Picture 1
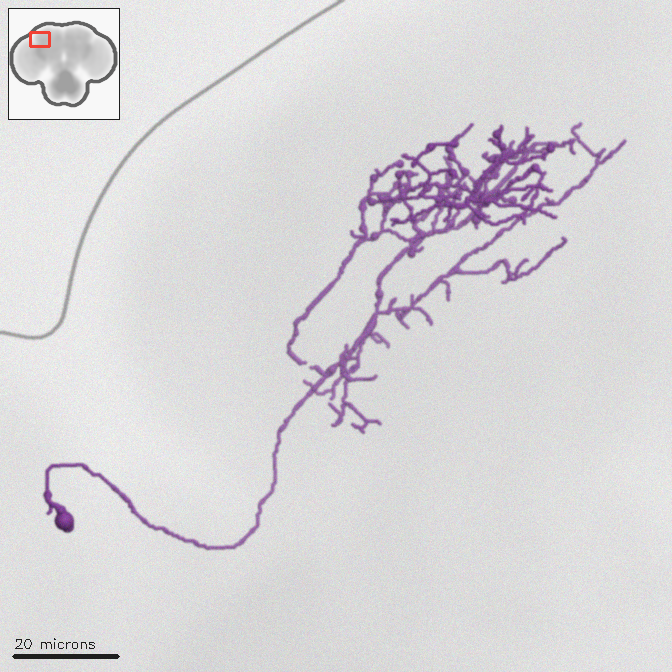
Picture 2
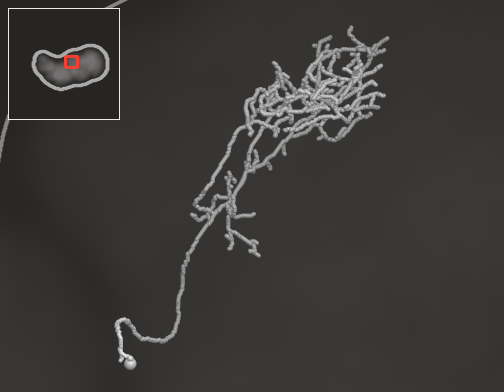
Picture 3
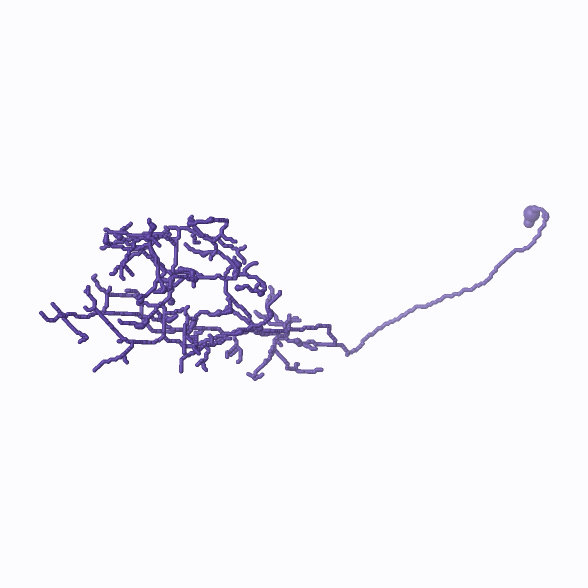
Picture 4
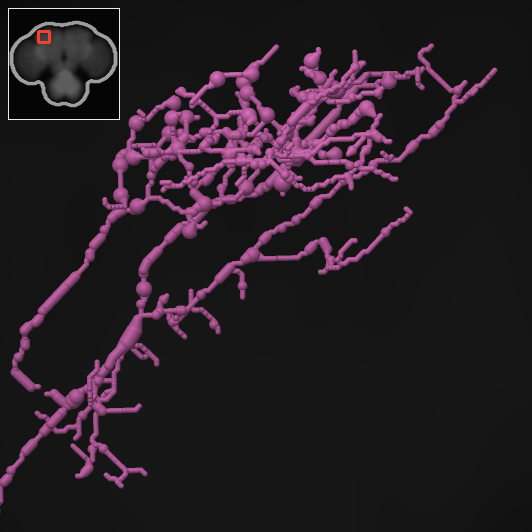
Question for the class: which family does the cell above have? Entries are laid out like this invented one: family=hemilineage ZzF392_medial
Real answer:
family=hemilineage SLPav3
